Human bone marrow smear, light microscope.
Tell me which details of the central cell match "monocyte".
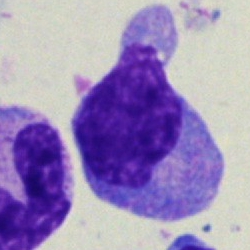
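Looking at this monocyte, the cytoplasm fits: it shows only a faint, fine granularity, with no coarse granules.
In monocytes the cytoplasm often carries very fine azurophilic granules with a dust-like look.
Beyond that, I see a large nucleus with an irregular, lumpy outline, set toward the upper left, so most of the cytoplasm lies at the lower right. A single rounded pale bleb sticks out from the top of the cell.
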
